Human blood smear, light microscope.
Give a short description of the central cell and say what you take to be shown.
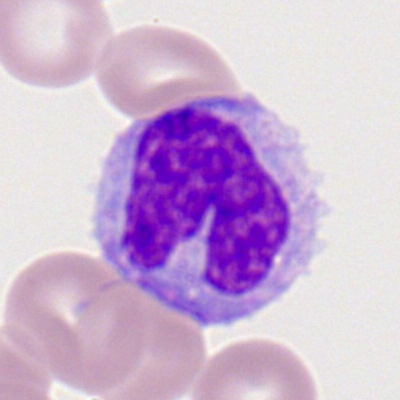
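Start with the nucleus: a deep, narrow cleft runs in from its lower side and folds it into a horseshoe shape. No distinct nucleolus is visible within it. Now move out to the cytoplasm, which is pale greyish-blue and carries no coarse coloured granules. What you have here is a monocyte.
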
